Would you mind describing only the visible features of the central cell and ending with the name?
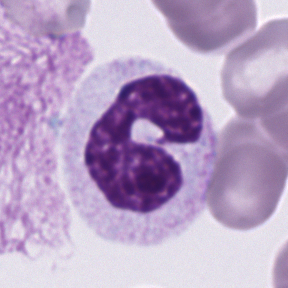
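Notice first that the outline is smooth and round to slightly oval. Follow the nucleus and you'll find it is one unsegmented band, curving around a small clear space in the centre. It shows no nucleoli. Throughout the cytoplasm, fine, faint lilac granules are spread evenly. This is a band neutrophil.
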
